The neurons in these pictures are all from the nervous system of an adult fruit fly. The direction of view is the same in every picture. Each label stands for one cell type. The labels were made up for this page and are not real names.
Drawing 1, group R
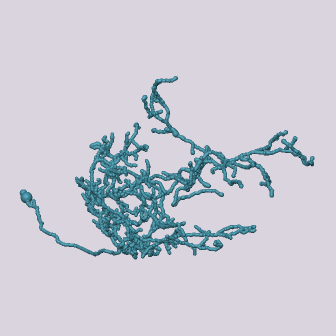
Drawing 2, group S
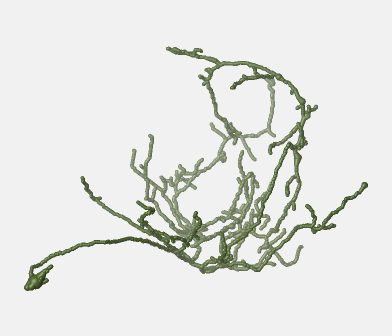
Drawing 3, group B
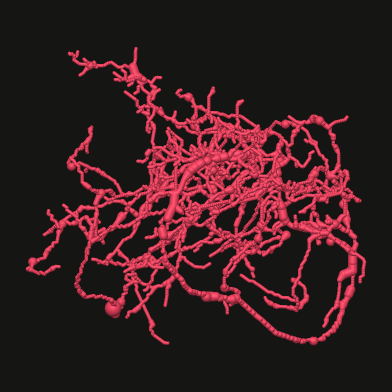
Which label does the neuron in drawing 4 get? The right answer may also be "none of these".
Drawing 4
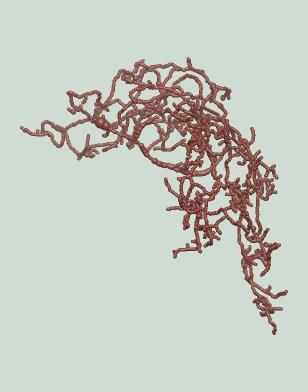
group B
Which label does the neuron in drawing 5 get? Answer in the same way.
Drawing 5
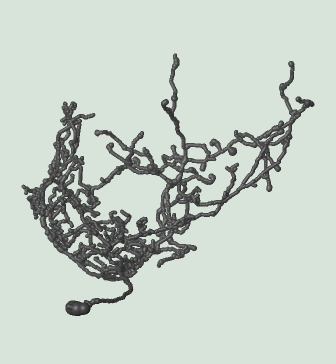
group R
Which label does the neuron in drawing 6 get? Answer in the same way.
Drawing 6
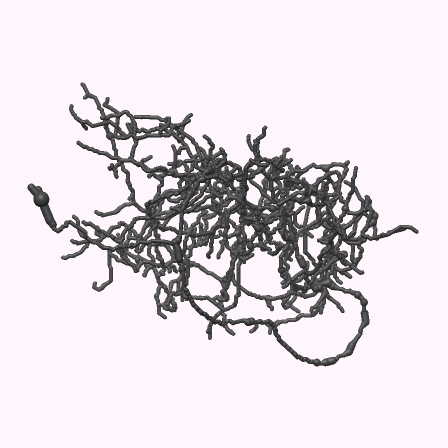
group B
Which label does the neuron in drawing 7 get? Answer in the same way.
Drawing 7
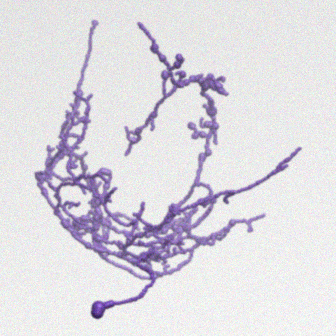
group S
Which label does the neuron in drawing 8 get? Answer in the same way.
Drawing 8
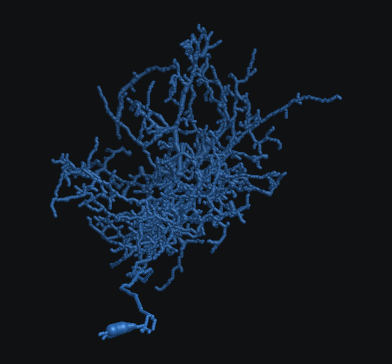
none of these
